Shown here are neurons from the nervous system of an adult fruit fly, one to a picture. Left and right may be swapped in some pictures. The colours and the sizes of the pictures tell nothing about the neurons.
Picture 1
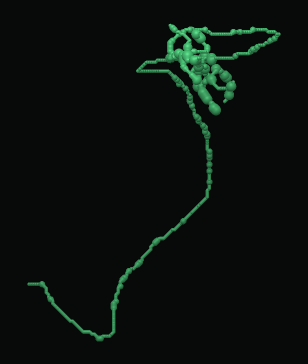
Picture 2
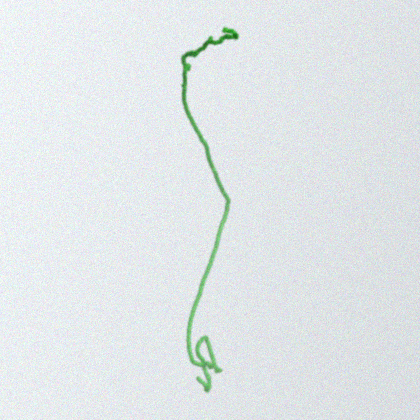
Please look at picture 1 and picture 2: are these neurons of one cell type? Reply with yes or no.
no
